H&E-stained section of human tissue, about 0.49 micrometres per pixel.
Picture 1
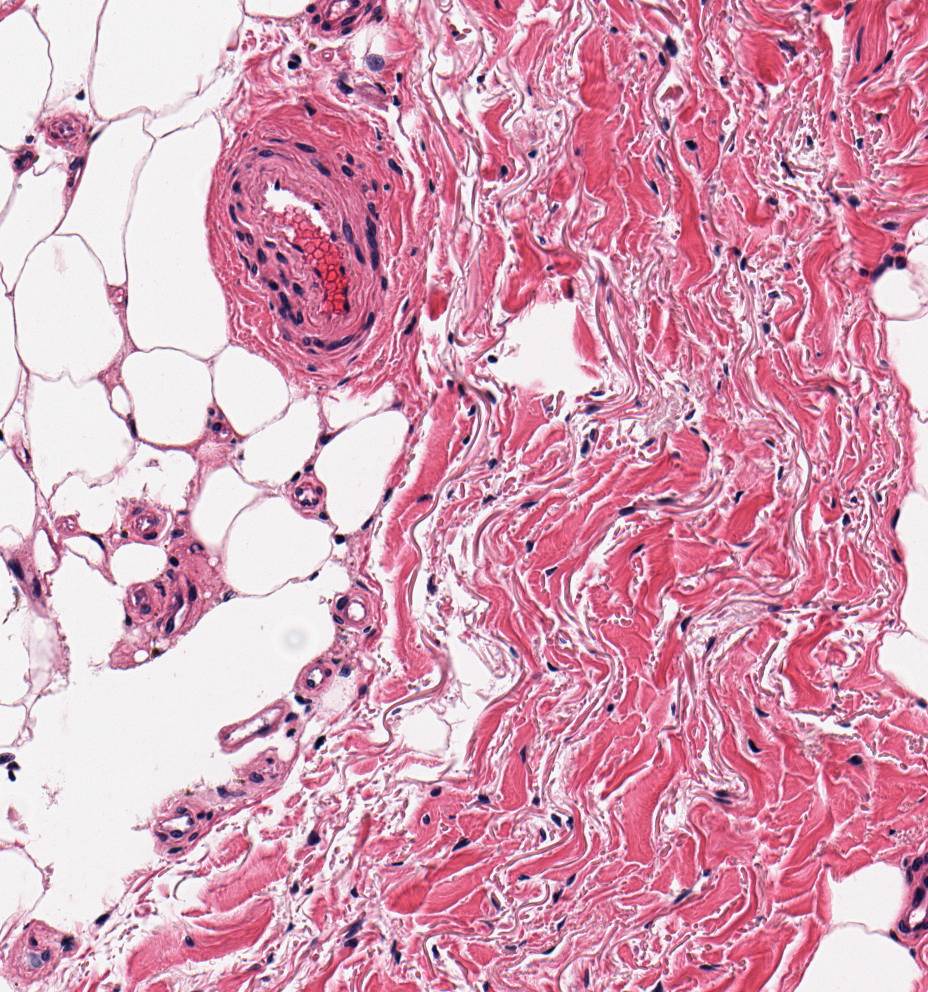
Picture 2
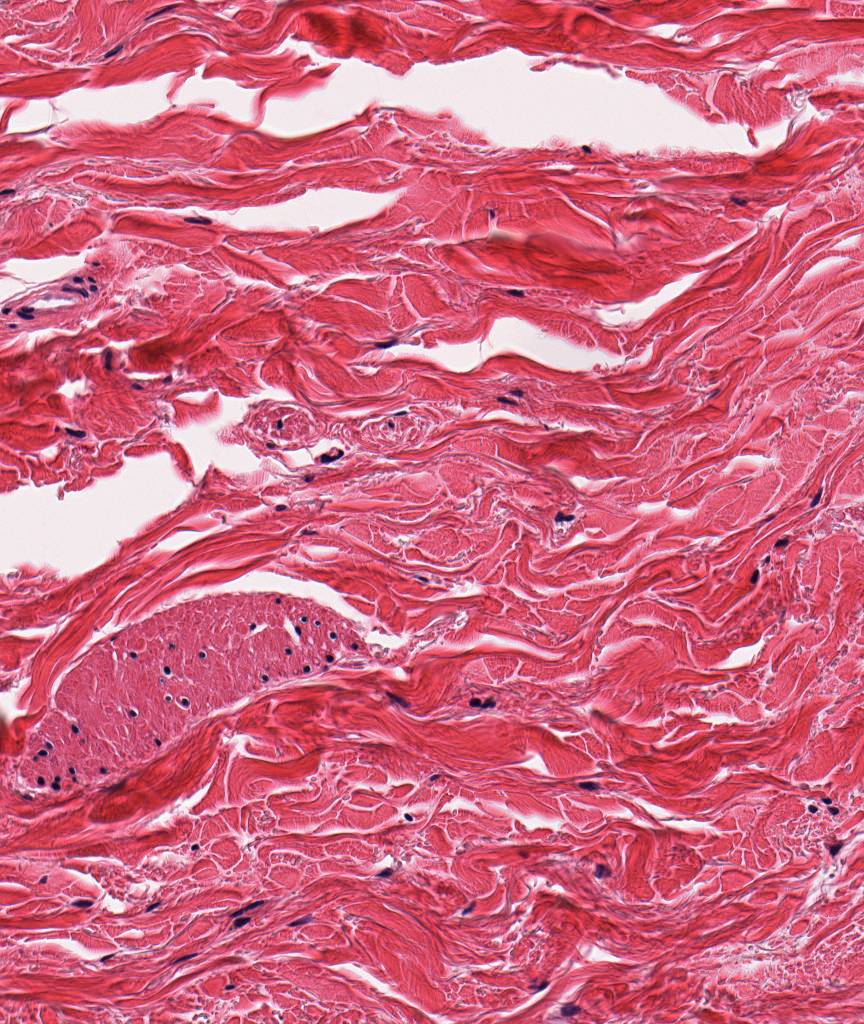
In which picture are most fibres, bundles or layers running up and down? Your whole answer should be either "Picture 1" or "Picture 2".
Picture 1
